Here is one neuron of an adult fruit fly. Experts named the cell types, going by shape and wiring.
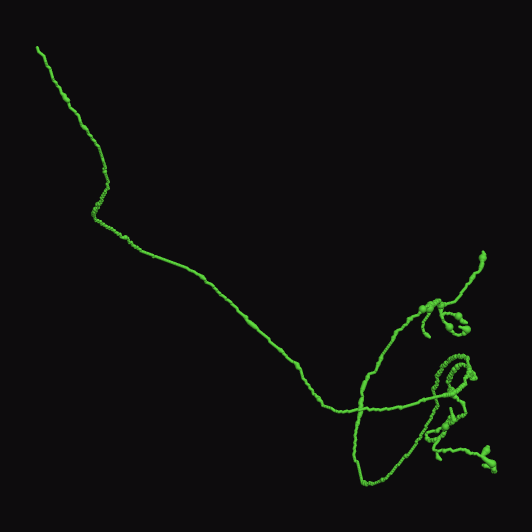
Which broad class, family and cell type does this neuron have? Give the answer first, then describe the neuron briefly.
It is a sensory neuron entering the brain. The name of its family is class olfactory. The cell type is ORN_VM7d. No cell body is drawn. There are a dozen or fewer branch ends.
